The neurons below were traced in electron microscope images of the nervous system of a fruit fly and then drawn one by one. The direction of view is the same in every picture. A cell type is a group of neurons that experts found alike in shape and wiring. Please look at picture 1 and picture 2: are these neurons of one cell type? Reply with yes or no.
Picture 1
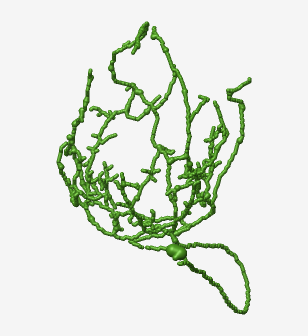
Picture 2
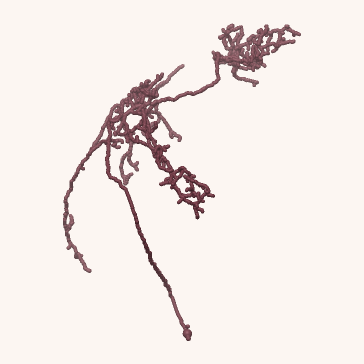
no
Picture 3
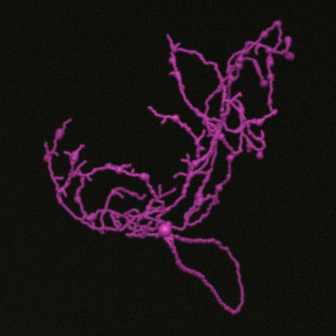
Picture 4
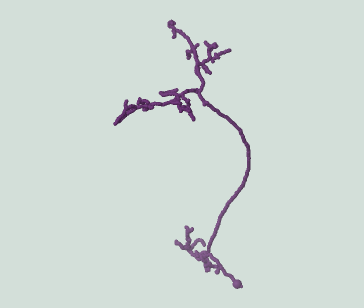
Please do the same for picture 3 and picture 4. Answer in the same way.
no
